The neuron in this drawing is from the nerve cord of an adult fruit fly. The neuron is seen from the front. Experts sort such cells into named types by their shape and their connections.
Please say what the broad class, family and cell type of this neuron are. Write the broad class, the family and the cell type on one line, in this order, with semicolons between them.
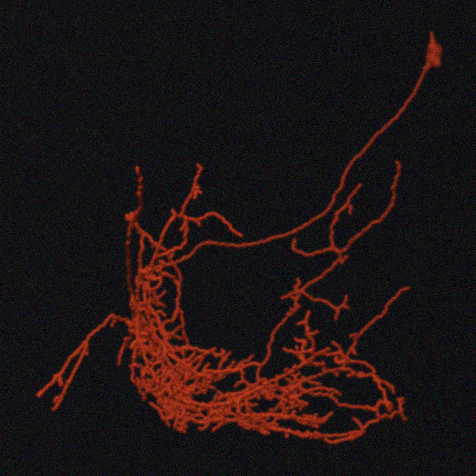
ascending neuron; hemilineage 23B; AN23B010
